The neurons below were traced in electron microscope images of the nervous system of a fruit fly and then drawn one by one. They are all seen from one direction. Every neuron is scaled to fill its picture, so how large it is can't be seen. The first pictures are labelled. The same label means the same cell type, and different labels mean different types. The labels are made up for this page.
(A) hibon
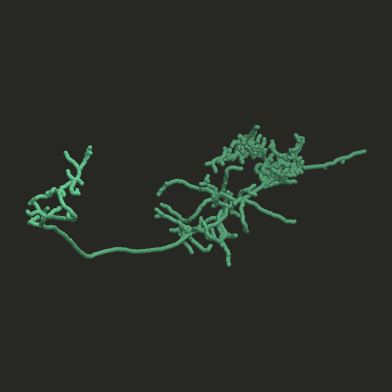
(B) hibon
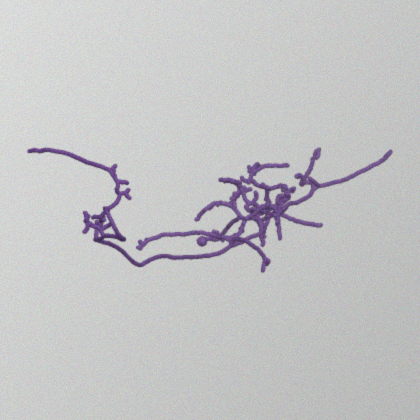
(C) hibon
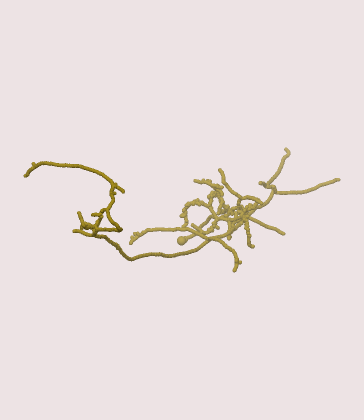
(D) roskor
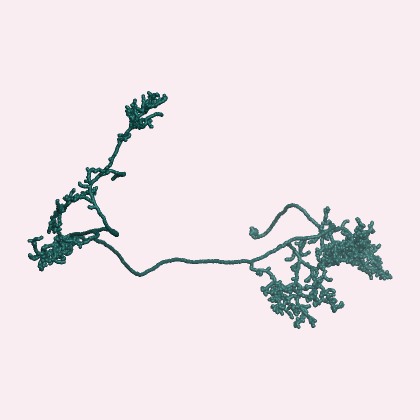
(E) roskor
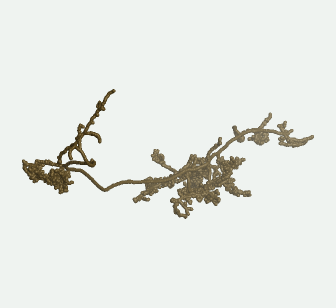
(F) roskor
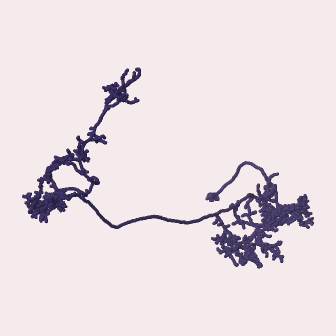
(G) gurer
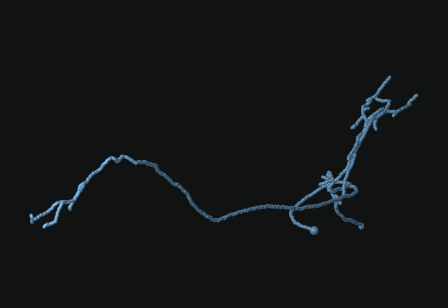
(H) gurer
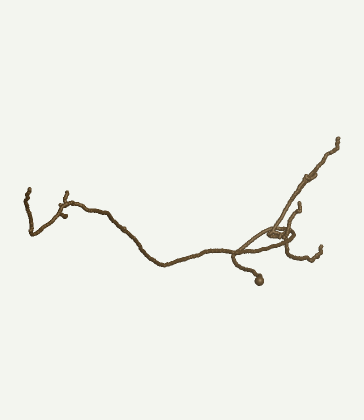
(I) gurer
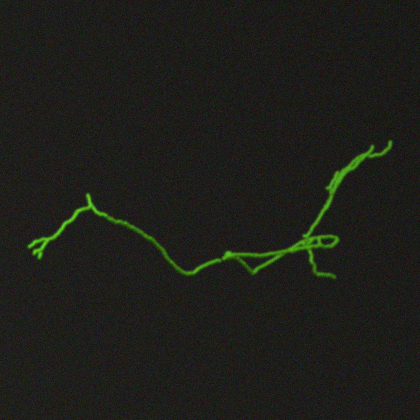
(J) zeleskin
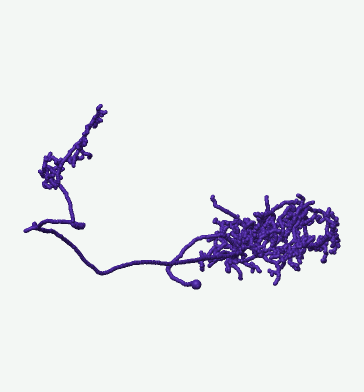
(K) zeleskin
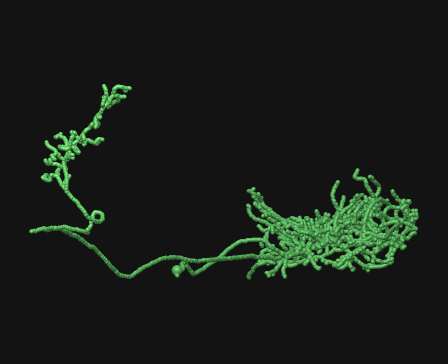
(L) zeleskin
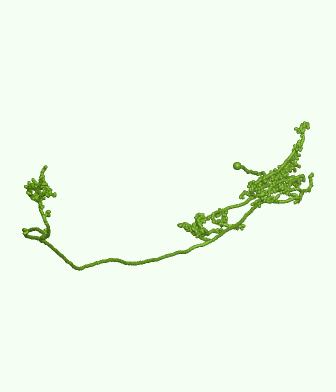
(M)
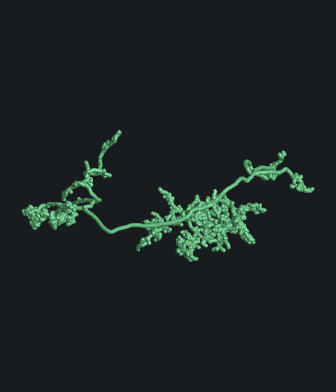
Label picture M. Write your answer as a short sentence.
It belongs to roskor.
